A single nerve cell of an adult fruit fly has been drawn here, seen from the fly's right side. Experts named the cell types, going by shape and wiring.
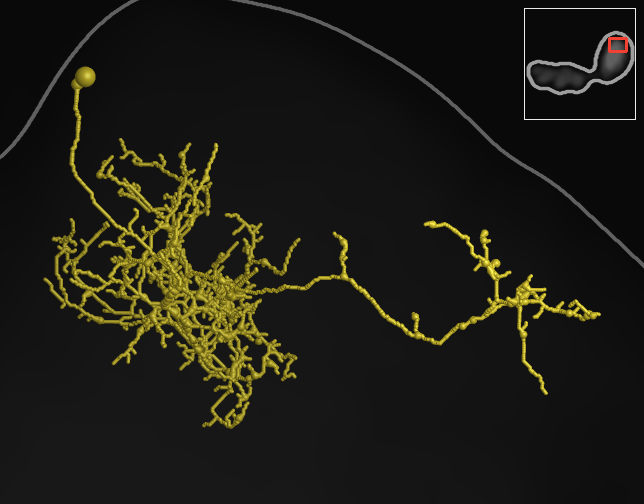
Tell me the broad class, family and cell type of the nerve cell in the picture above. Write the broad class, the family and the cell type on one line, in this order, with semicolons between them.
central-brain intrinsic neuron; hemilineage VLPd&p1_posterior; LHPD2a2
